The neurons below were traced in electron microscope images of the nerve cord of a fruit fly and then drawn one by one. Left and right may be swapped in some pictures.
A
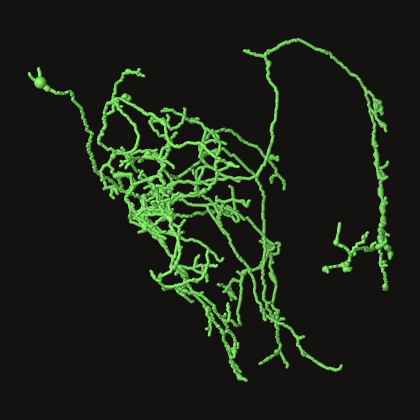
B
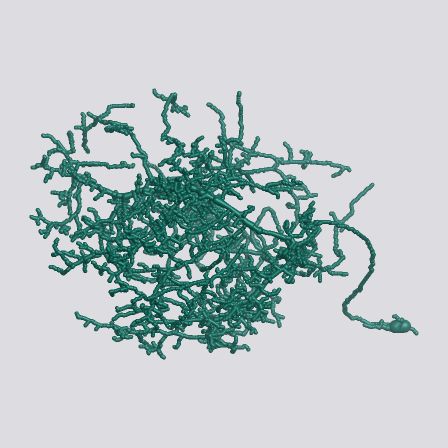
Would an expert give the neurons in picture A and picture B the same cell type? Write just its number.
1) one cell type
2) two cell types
2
